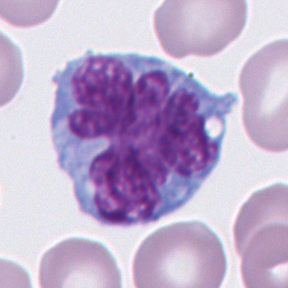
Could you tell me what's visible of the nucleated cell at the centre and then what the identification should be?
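Checking nucleoli first: none distinct in the nucleus. Next, granules: none visible in the cytoplasm. For vacuoles, a single small, clear, round one sits in the cytoplasm at the right edge of the cell. The outline has small ragged projections at the top left. Last comes the name: monocyte.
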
